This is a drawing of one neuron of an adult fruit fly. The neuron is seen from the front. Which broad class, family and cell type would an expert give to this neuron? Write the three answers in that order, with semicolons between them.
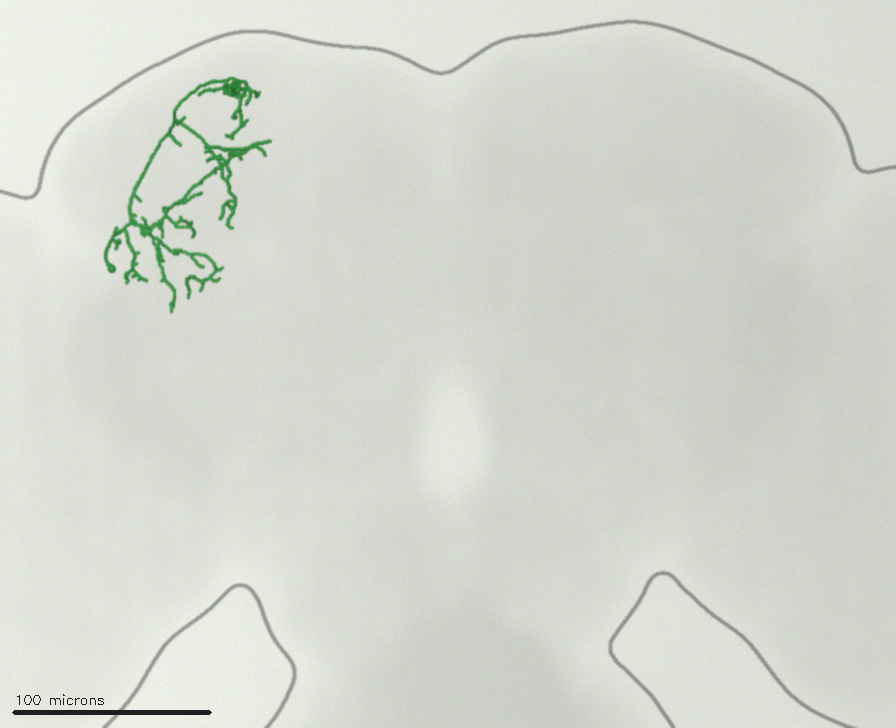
central-brain intrinsic neuron; hemilineage SLPpl3; CB3141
